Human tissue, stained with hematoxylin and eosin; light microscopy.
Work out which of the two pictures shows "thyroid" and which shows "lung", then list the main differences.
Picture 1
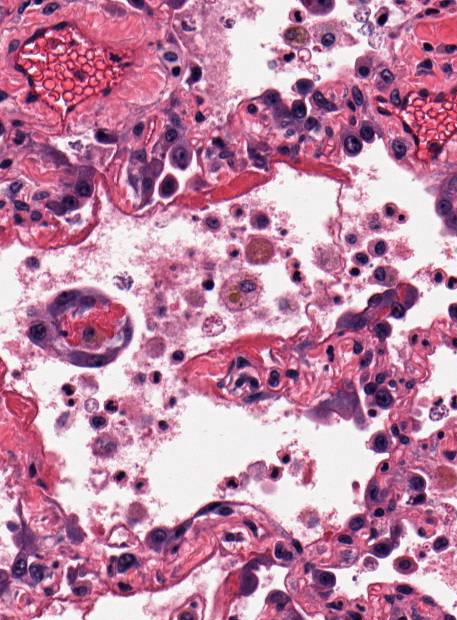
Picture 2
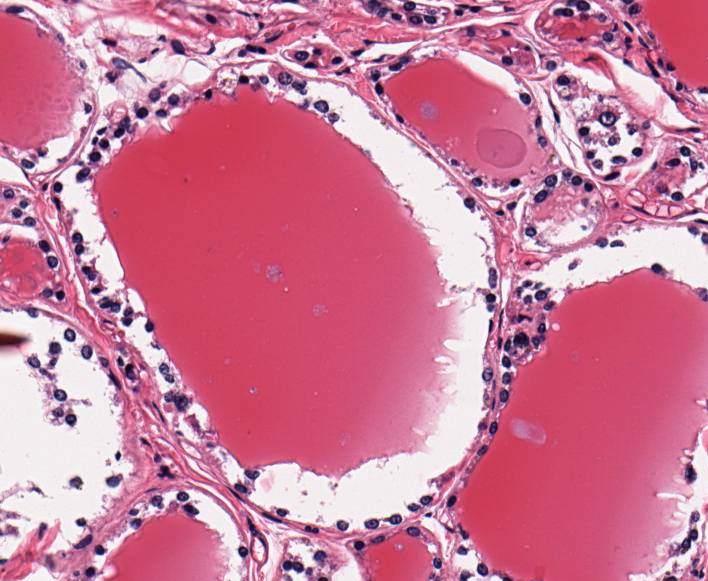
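Here the lung comes first, in picture 1, and the thyroid second, in picture 2. Looking at the lung, I see a central space with several large rounded macrophages floating in it, holding golden-brown pigment. Its septa carry vessels packed with red blood cells at the top left and top right, and in many places they are lined by plump cuboidal cells with round, dark nuclei. I find no fat cells anywhere in that field. The thyroid, by contrast, is made up of several large rounded follicles, the largest in the centre-left, with smaller ones at the upper right. Each large follicle is filled with homogeneous pink material and lined by a single layer of flattened to low cuboidal cells.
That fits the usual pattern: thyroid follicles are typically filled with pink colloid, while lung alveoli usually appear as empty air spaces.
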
